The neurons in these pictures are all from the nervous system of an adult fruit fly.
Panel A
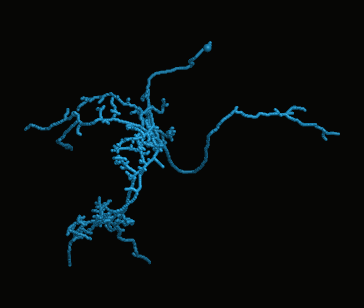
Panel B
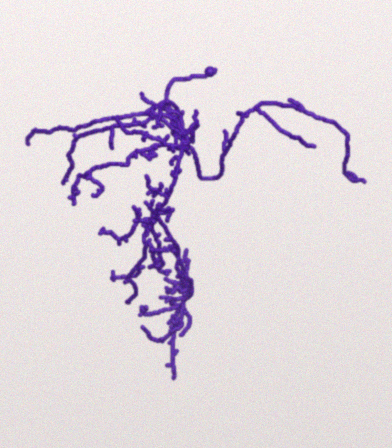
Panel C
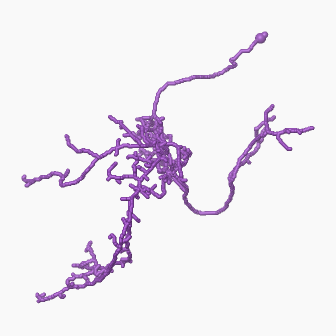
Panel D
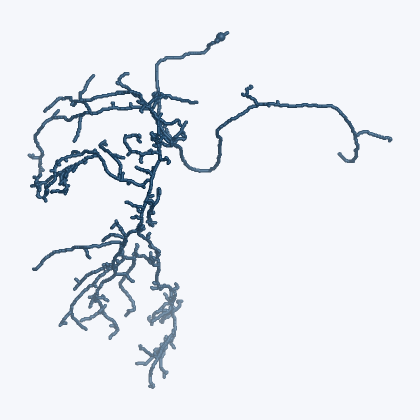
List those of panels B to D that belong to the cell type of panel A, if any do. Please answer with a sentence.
Panel C is of the same cell type.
